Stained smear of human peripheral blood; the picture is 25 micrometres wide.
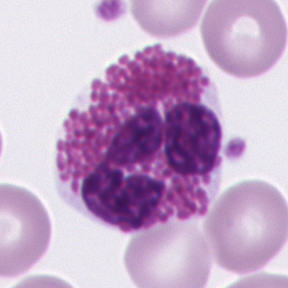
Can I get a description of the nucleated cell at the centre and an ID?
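Look first at the edge: the cell is round and its outline is smooth. Now find the nucleus, and you can count three separate lobes, their chromatin dark purple and coarsely clumped. Then check the colour of the granules; they are reddish-pink rather than blue-black. This cell is an eosinophil.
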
